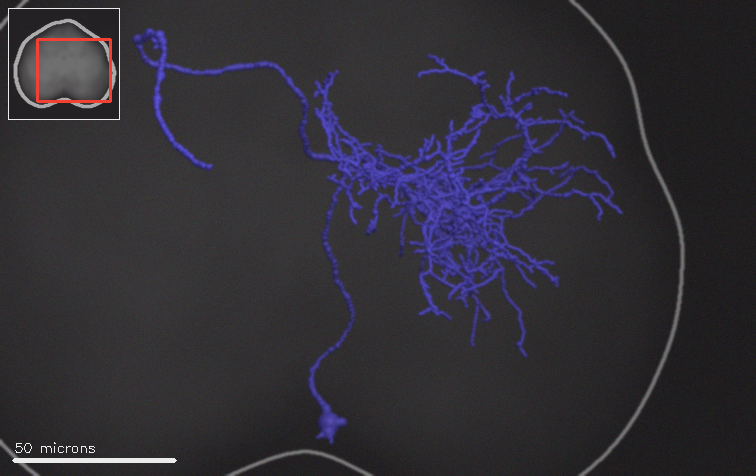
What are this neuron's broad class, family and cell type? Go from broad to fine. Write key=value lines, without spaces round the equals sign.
broad_class=ascending neuron
family=hemilineage 06B
cell_type=AN06B011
